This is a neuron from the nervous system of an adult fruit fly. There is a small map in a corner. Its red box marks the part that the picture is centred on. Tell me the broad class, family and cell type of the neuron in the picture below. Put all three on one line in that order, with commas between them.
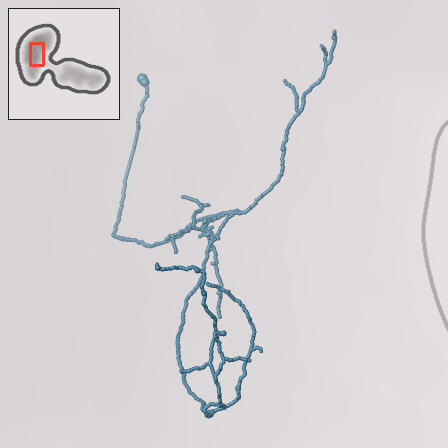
central-brain intrinsic neuron, hemilineage MX7, WED192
